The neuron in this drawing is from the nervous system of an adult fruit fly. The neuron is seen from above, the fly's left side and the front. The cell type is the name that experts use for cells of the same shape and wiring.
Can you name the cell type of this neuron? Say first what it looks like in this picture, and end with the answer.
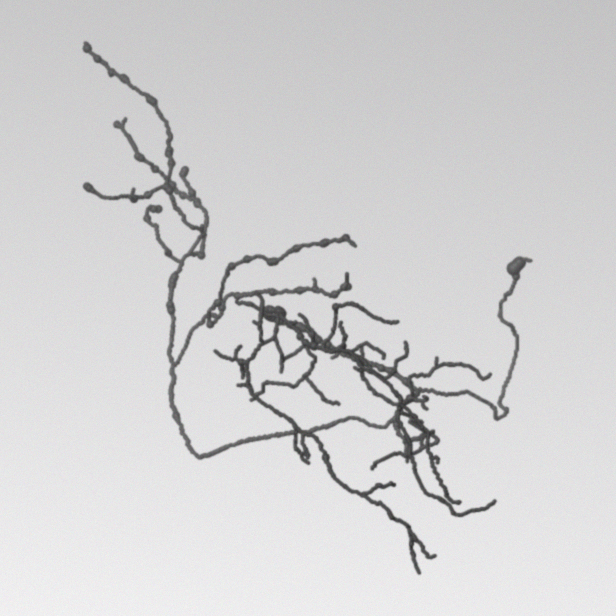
The cell body is on the right of the picture. The picture shows dozens of branch ends. This is a central-brain intrinsic neuron. Its cell type is SMP509.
